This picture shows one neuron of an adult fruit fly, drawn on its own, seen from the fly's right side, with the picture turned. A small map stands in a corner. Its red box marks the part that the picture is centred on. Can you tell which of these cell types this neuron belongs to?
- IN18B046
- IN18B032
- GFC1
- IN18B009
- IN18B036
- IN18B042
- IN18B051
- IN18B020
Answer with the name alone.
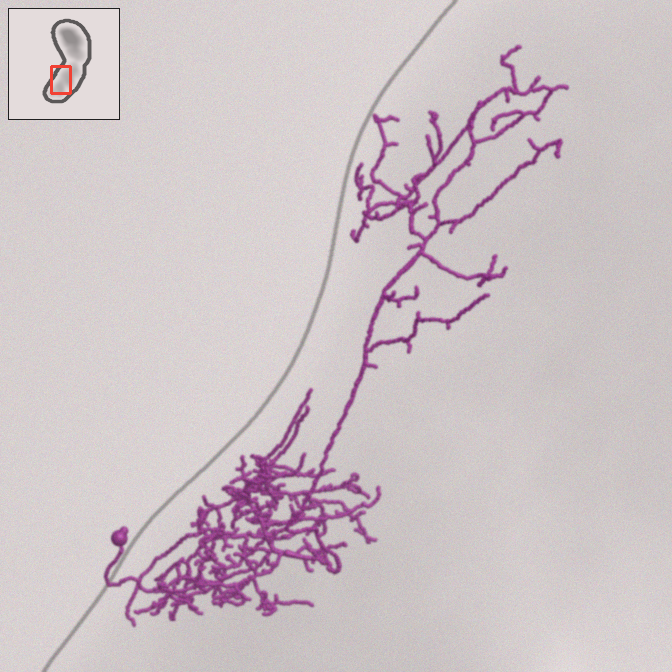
IN18B042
